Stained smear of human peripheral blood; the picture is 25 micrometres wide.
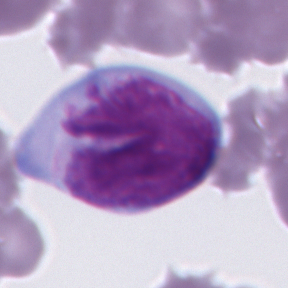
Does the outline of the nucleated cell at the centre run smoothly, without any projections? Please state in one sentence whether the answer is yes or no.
Yes, this cell has a smooth edge with no projections, blebs or tags.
